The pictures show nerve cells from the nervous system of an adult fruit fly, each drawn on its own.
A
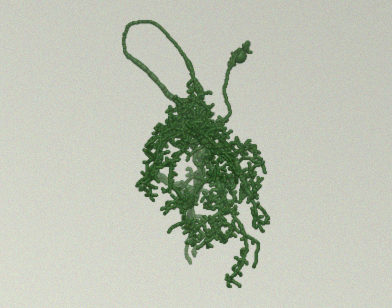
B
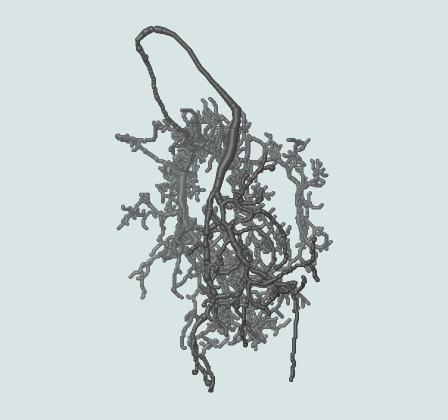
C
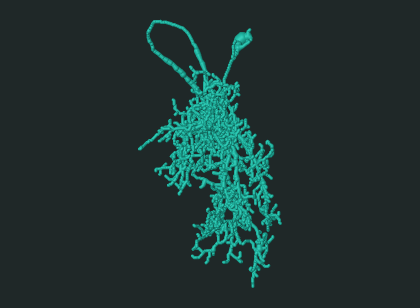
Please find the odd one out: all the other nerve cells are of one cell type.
B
